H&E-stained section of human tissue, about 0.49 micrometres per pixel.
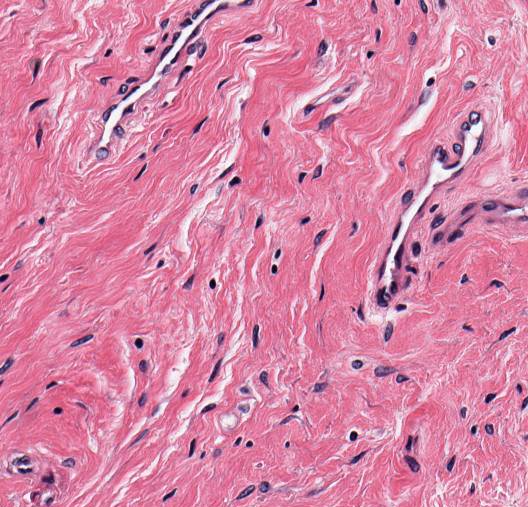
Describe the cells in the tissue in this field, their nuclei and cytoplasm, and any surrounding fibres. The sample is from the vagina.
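Throughout the field, wavy collagen fibres are packed into dense bundles. Cells are sparse and lie singly between the bundles. The scattered fibroblast nuclei are small, dark, and slender or spindle-shaped. Small, thin-walled, slit-like vessels lined by flat endothelial cells lie in the upper left and in the right centre.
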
